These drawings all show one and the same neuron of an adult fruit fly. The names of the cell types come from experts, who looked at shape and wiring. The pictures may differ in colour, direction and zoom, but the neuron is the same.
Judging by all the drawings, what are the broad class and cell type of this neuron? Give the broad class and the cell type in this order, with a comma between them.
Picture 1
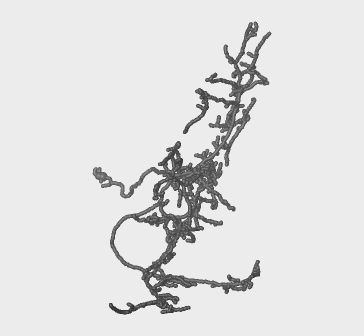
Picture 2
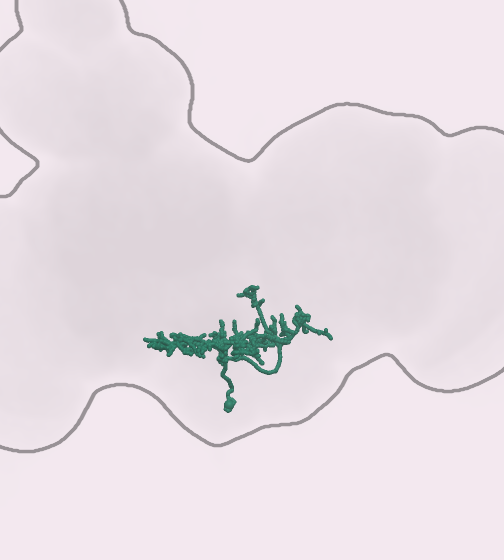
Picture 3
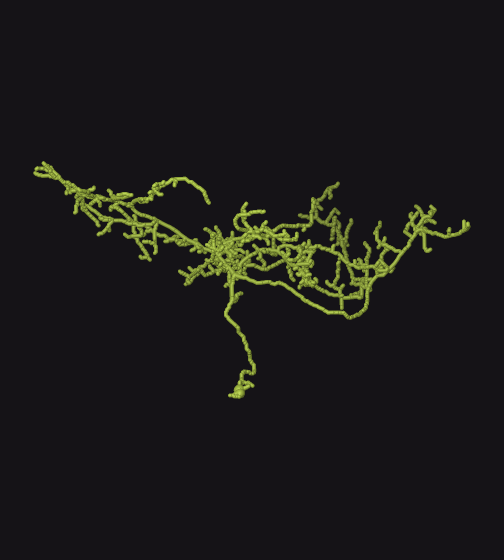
central-brain intrinsic neuron, GNG531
